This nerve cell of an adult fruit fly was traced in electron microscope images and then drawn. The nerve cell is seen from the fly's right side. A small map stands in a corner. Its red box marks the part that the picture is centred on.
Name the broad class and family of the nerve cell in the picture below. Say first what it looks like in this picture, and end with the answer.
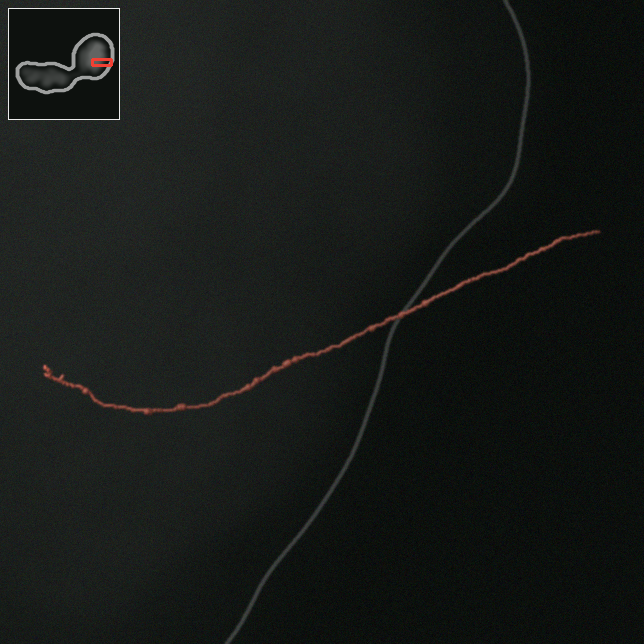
No cell body is drawn. It has a dozen or fewer branch ends. This is a sensory neuron entering the brain. The name of its family is class mechanosensory.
